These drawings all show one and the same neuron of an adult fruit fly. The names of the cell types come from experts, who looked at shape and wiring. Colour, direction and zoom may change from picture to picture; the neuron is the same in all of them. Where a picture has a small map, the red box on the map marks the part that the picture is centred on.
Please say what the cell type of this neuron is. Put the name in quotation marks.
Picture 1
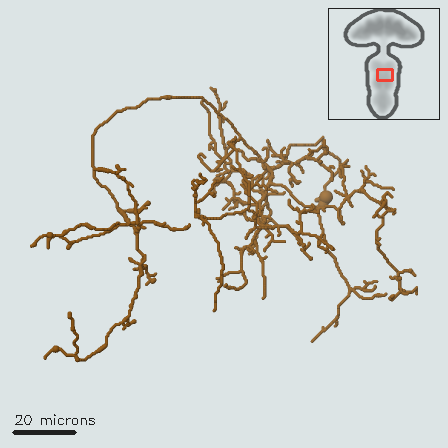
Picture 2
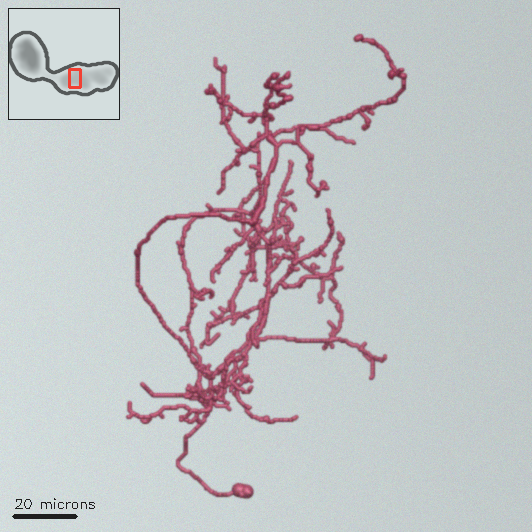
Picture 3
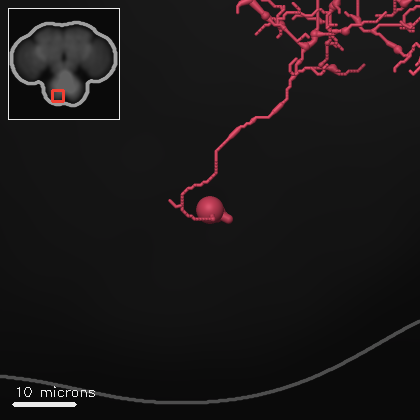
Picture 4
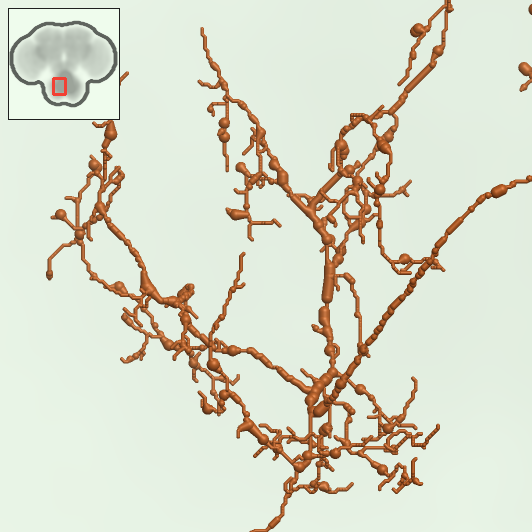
"IN06B059"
